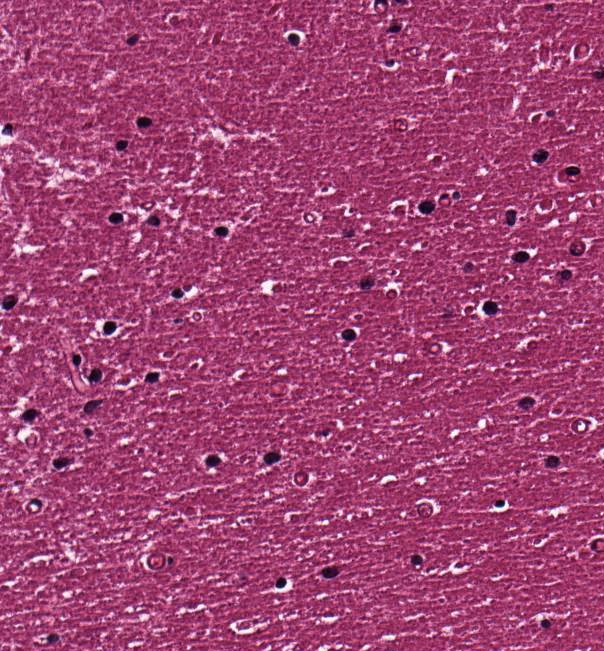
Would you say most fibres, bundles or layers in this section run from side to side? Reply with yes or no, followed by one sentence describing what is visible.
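Yes. Fine pink fibrils run mostly left to right across the field, most plainly in the lower half.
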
